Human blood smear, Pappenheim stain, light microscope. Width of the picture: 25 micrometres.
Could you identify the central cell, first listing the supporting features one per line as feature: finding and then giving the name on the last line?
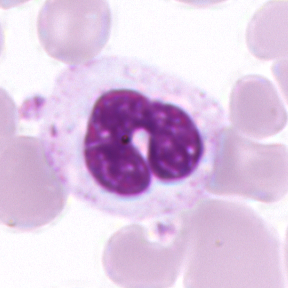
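Nucleus: single thick band bent into a C, ends nearly meeting around a small clear gap
Nuclear size: about 10 micrometres across
Cytoplasm: abundant, pale pinkish-lilac, surrounding the nucleus on all sides
Granules: fine, sparse, violet-pink, scattered
Vacuoles: none
Name: band neutrophil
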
